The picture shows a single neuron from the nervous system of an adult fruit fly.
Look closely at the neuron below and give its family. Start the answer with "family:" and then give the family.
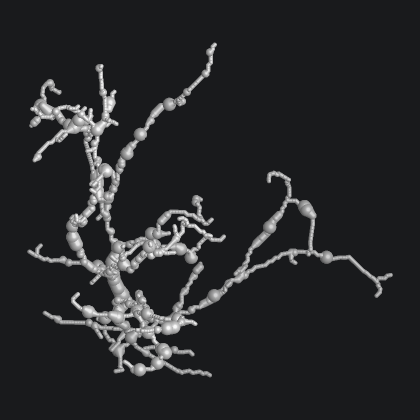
family: hemilineage 20A.22A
